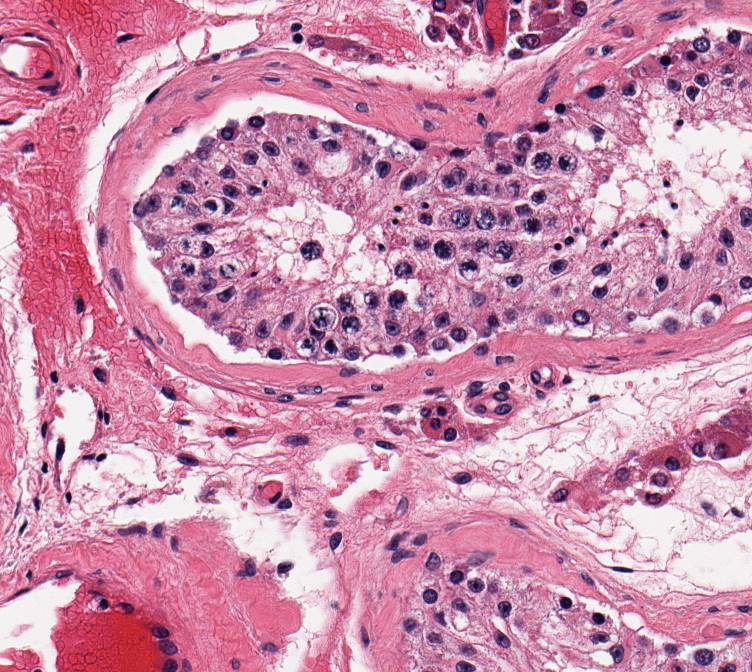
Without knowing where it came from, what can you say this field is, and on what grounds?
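Seminiferous tubule, I'd say. Its wall is thick, pink and layered, with flattened spindle nuclei; inside, scattered cells have large round nuclei haloed by pale cytoplasm, one prominent at the lower middle. What tips it: small clusters of polygonal pink cells with round nuclei below the tubule, some near the right edge.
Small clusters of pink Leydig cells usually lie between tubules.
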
